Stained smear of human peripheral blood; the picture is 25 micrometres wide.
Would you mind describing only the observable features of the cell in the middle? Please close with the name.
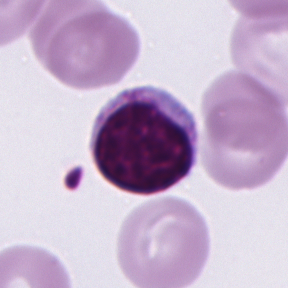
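The cell comes to about 10 micrometres across, and its nucleus, round in outline, is about 8 micrometres. That nucleus sits off-centre toward the lower left, almost reaching the cell edge there. Its chromatin is dark purple and coarsely clumped. The cytoplasm is just a thin, pale bluish-lilac rim, widest at the top of the cell. So, a typical lymphocyte.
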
